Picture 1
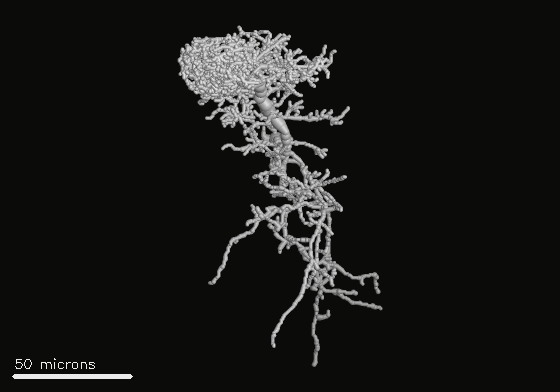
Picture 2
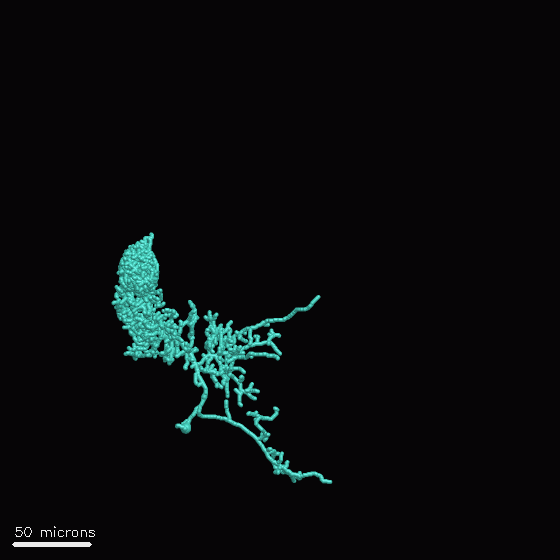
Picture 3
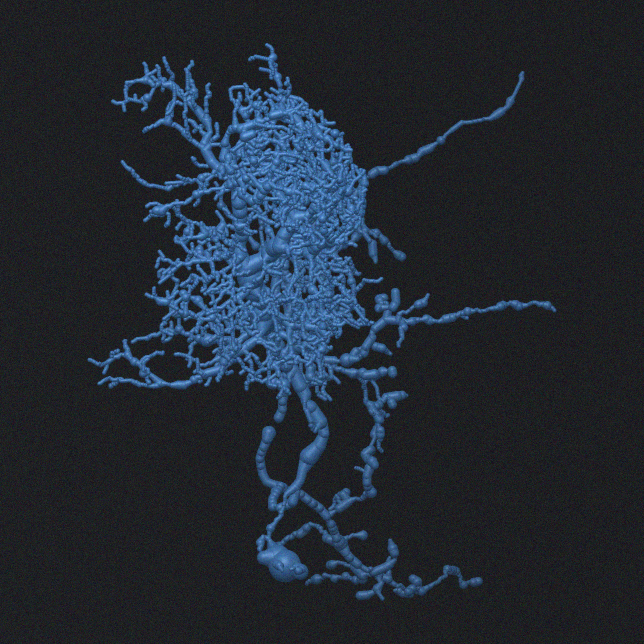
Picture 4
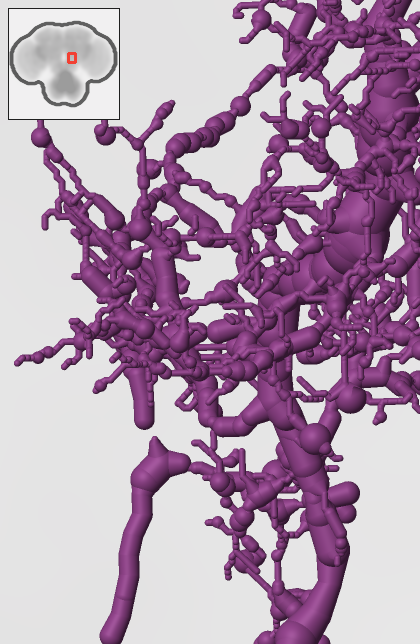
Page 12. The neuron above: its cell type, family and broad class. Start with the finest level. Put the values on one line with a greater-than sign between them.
AL-AST1 > ALON > central-brain intrinsic neuron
